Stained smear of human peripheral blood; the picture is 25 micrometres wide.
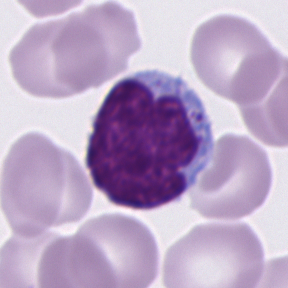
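Typical lymphocyte in a stained peripheral blood smear. The cell outline is roughly round. A notch is cut into the upper right edge of the nucleus. The cytoplasm is pale blue, with a few fine purple granules scattered through it.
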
